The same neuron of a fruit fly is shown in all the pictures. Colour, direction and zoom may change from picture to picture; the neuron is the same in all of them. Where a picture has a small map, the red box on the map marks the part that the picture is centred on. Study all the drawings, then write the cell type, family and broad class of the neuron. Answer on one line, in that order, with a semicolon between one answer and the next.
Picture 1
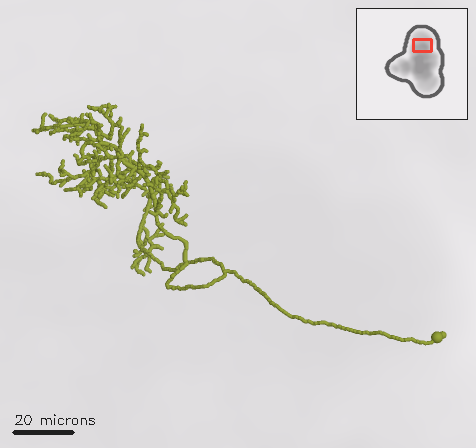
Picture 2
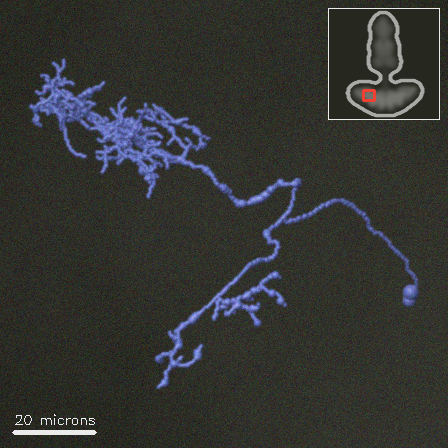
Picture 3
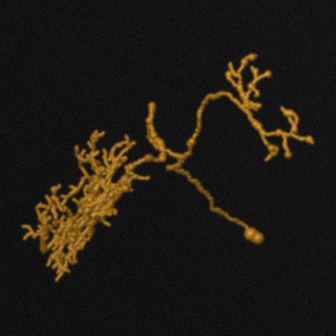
LC15; LC; visual projection neuron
